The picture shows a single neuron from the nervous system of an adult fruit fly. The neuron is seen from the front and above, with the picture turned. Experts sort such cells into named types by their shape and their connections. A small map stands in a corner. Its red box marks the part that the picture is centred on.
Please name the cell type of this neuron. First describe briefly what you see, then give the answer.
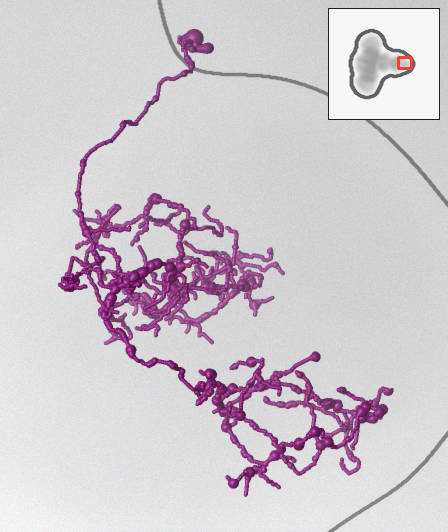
The cell body can be seen at the top of the picture. Dozens of branch ends can be seen. Its broad class is nerve-cord intrinsic neuron. It is of cell type INXXX407.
